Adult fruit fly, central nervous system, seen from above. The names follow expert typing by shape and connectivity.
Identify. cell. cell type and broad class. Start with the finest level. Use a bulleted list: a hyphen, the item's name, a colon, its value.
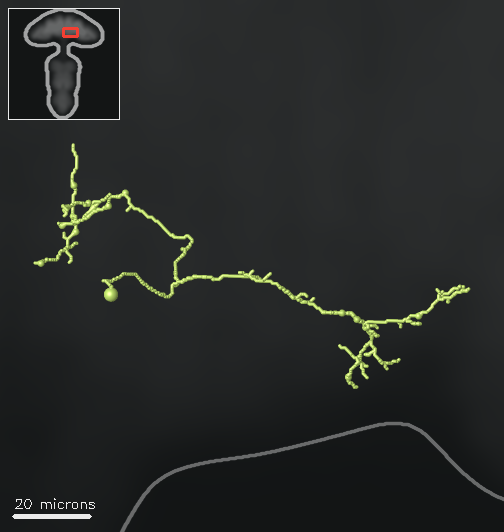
- cell type: PS150
- broad class: central-brain intrinsic neuron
